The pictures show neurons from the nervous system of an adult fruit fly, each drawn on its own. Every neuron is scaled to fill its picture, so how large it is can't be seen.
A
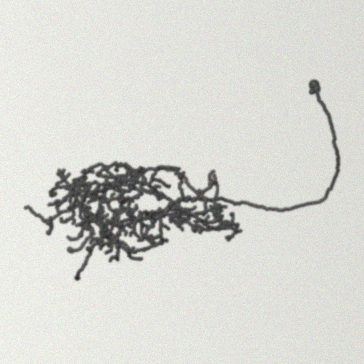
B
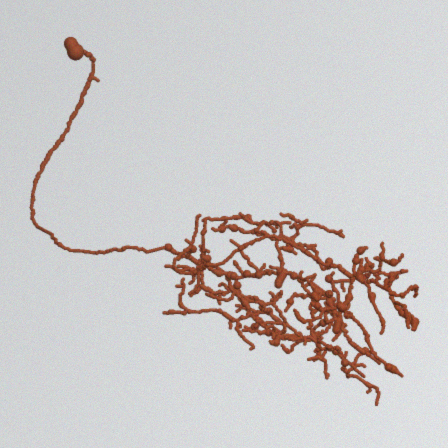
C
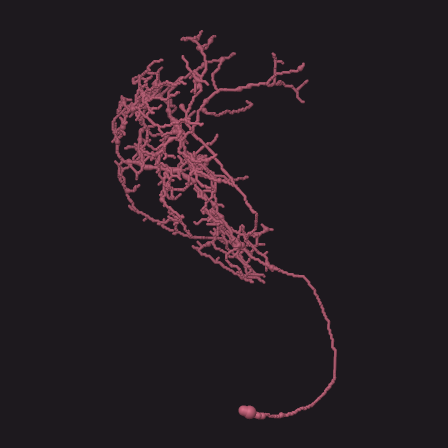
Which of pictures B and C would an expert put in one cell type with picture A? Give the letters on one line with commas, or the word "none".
C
